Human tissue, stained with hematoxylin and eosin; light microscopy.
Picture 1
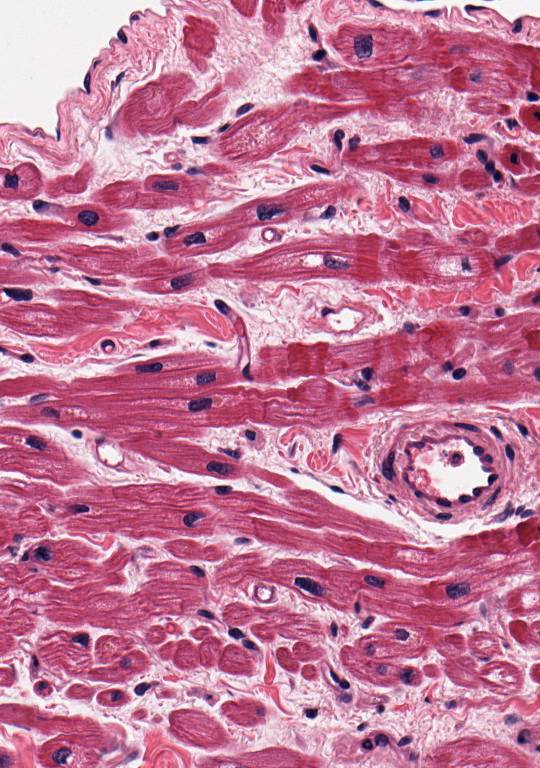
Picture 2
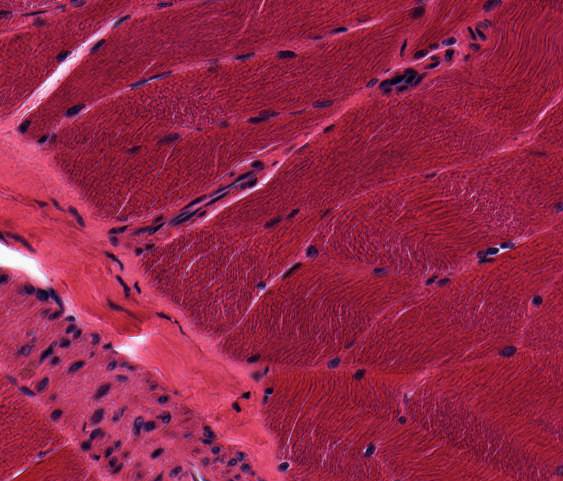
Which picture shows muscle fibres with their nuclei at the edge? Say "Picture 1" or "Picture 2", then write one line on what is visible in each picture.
Picture 2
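In picture 1: The muscle fibre nuclei are oval and lie centrally within the fibres.
In picture 2: The muscle fibre nuclei are dark, elongated and lie at the edges of the fibres.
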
